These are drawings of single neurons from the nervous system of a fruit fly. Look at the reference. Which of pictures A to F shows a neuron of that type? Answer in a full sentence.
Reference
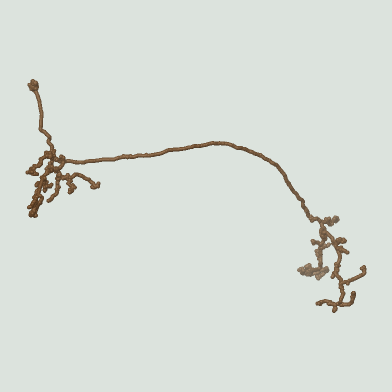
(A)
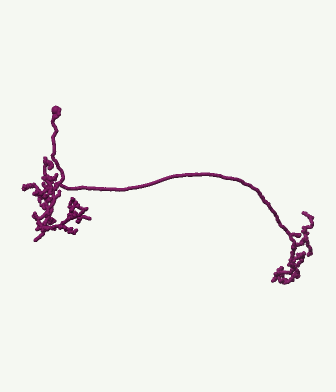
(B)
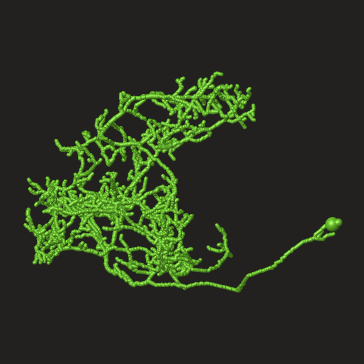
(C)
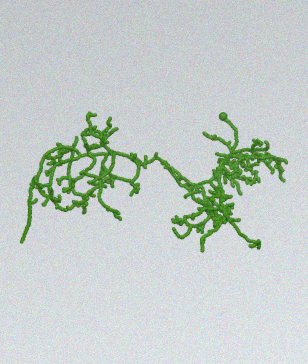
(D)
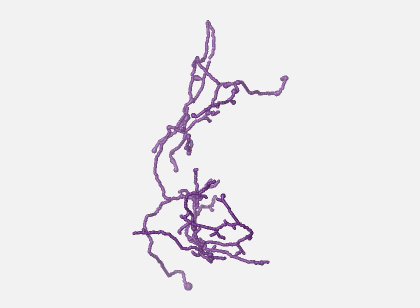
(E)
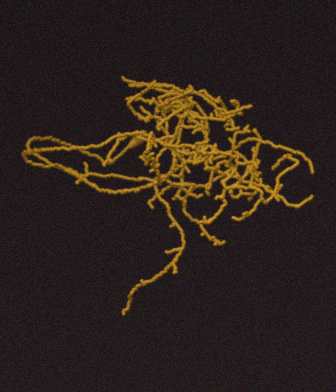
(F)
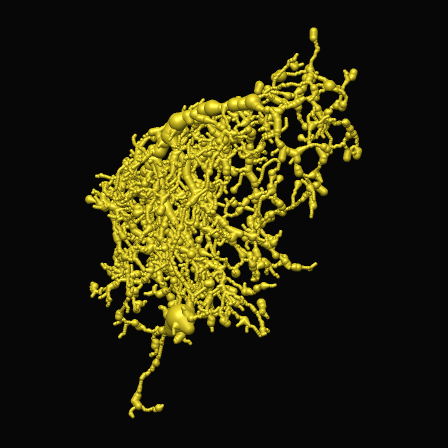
The neuron in picture A is of the same cell type.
